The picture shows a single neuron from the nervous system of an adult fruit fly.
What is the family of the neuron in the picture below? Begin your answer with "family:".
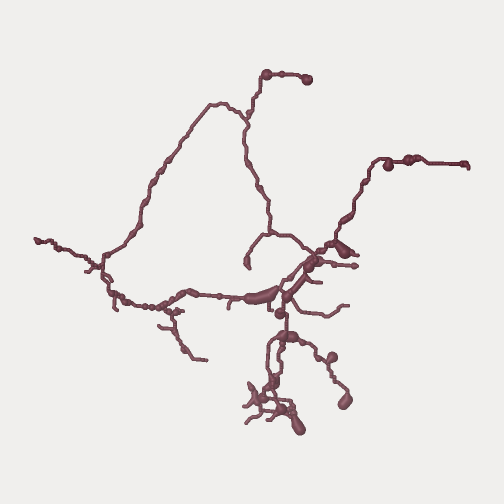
family: hemilineage 20A.22A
